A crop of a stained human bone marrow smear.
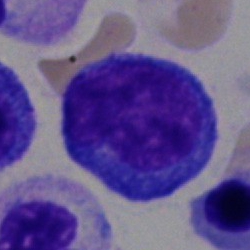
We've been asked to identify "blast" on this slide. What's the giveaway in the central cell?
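This is a blast. Its cytoplasm forms only a narrow rim of deep blue around the nucleus.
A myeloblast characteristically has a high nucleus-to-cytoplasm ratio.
The narrow rim here is in keeping with that.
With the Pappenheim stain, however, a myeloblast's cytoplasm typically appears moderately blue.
The deep blue seen here is stronger than that. The chromatin is fine and fairly evenly spread, with small paler spots. No granules and no vacuoles are seen in the cytoplasm.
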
